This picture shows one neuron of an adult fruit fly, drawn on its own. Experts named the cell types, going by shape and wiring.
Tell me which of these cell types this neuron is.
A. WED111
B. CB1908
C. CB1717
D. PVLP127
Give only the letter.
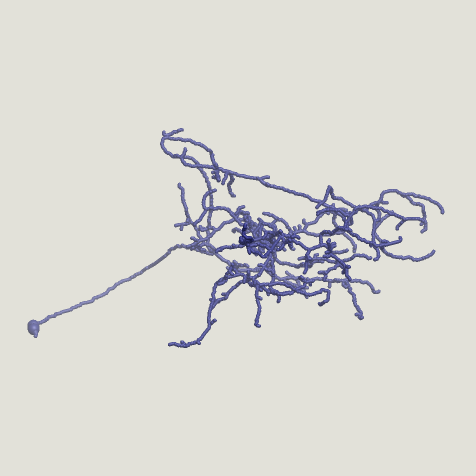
C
